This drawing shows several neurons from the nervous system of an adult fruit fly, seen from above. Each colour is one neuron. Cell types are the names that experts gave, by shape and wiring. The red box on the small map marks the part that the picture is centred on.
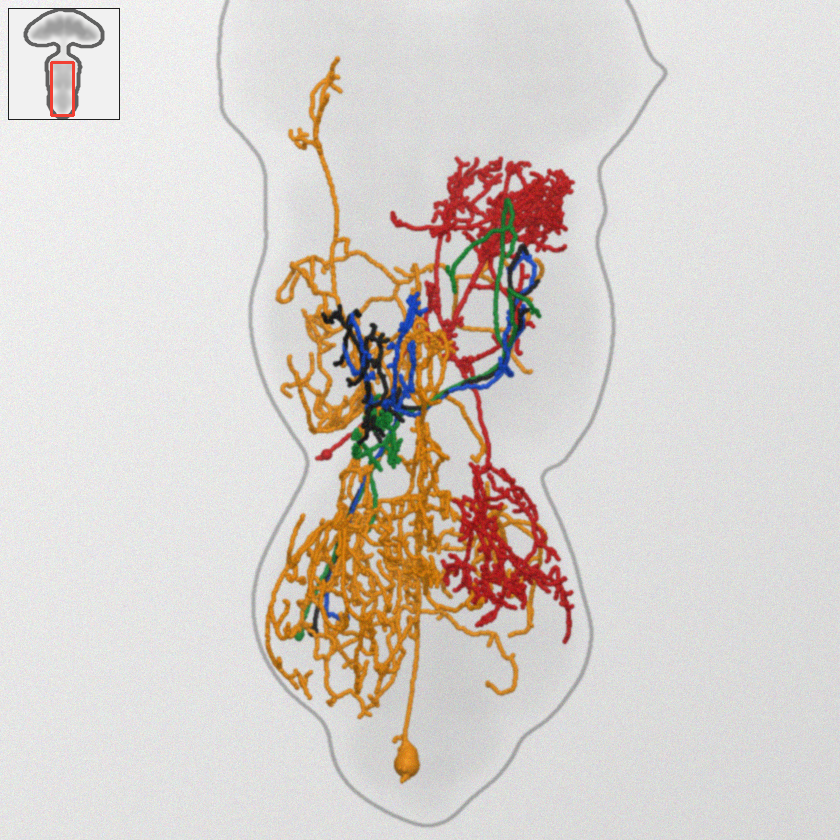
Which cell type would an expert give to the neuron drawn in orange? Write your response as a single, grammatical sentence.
It is as IN27X002 that this neuron is typed.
